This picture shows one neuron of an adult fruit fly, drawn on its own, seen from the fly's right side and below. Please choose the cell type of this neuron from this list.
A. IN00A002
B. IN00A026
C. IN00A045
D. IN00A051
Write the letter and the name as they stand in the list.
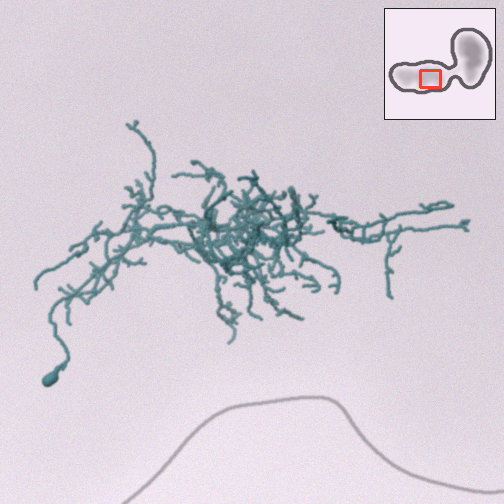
D. IN00A051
